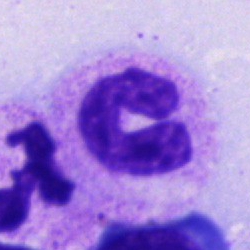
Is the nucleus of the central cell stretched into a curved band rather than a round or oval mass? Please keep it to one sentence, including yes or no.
Yes, the nucleus is stretched into a curved band rather than divided into lobes.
